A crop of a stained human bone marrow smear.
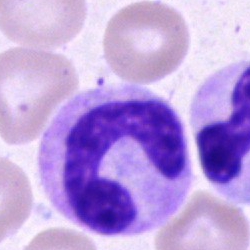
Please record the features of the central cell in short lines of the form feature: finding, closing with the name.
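Outline: round and smooth
Nucleus: a single curved band, shaped like a horseshoe
Gap: inside the curve, opening toward the lower right
Vacuoles: none seen in the cytoplasm
Name: band neutrophil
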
